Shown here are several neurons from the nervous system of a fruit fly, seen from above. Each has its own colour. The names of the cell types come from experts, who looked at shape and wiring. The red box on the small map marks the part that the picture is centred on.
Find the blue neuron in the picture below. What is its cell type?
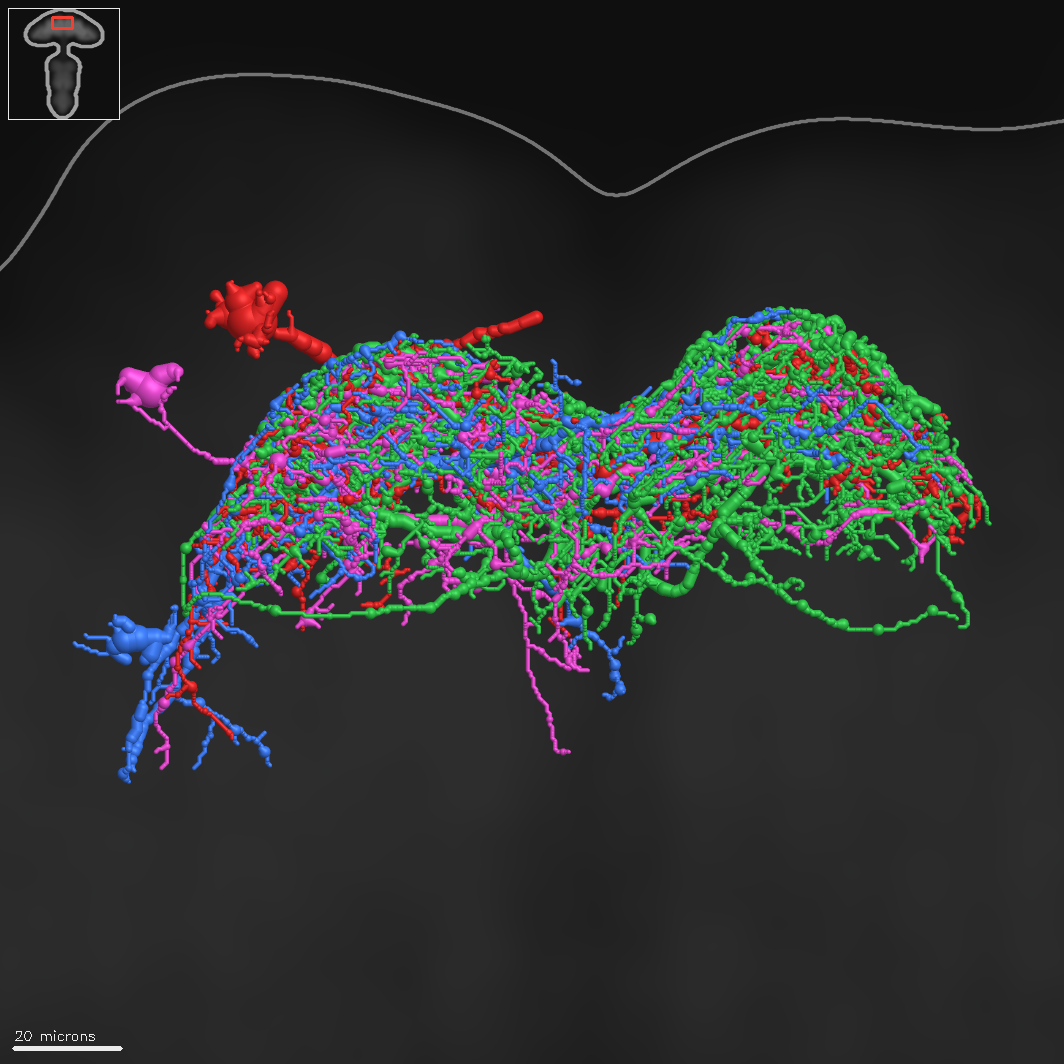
GNG027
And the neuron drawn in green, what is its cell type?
GNG001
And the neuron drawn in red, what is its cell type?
MNx02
